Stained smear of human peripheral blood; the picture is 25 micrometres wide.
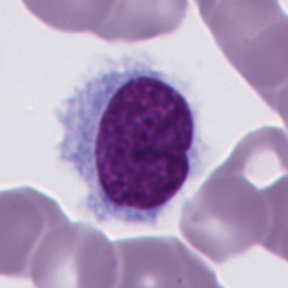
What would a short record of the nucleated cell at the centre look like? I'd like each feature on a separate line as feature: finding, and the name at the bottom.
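Border: ragged, many fine hair-like projections all round
Nucleus: lies toward the right
Cytoplasm: wider band on the left; pale greyish blue
Vacuoles: none seen
Name: hairy cell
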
